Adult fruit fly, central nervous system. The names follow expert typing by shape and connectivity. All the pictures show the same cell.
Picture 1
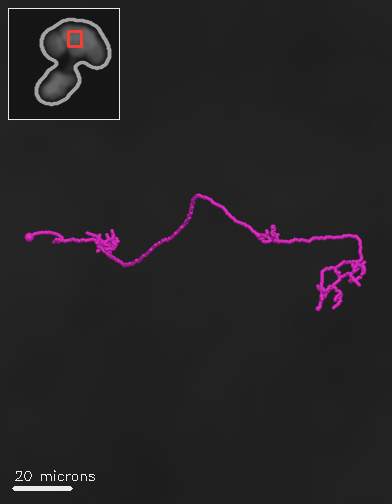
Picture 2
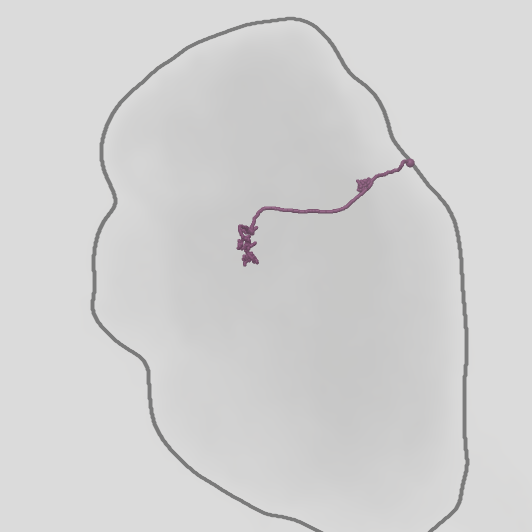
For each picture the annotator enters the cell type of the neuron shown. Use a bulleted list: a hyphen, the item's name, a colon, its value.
- cell type: PFNp_b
